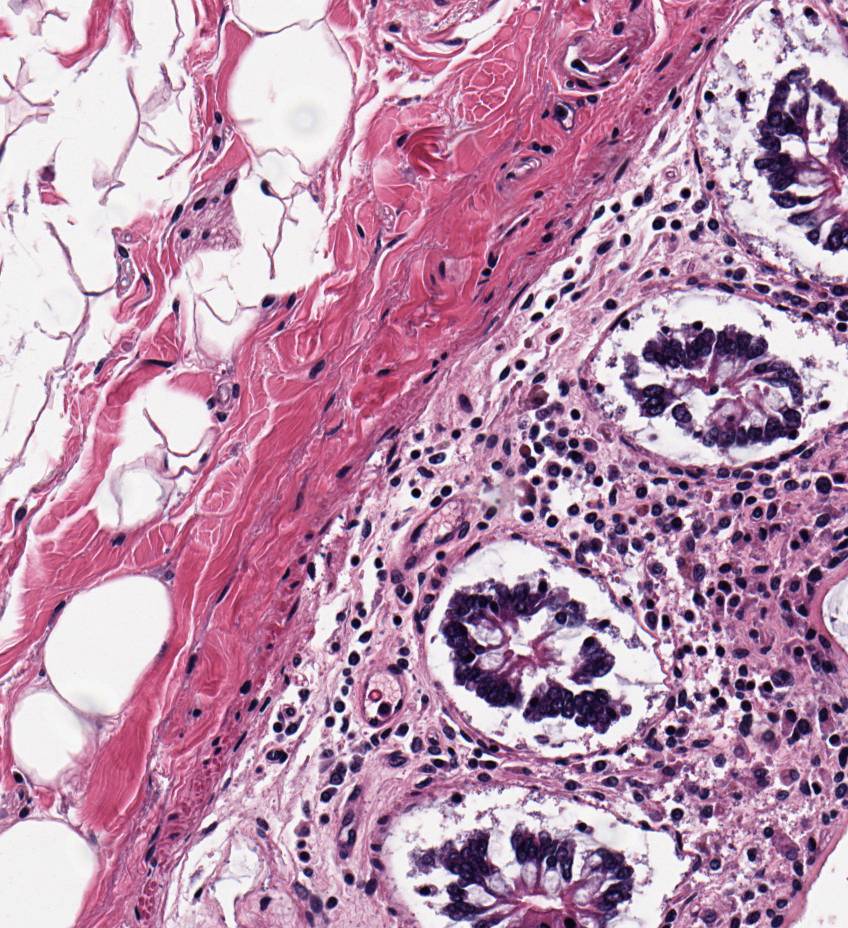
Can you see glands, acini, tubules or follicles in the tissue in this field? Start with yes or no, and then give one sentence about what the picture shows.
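Yes. The glands on the right side are cut across, so each appears as a rounded ring.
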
